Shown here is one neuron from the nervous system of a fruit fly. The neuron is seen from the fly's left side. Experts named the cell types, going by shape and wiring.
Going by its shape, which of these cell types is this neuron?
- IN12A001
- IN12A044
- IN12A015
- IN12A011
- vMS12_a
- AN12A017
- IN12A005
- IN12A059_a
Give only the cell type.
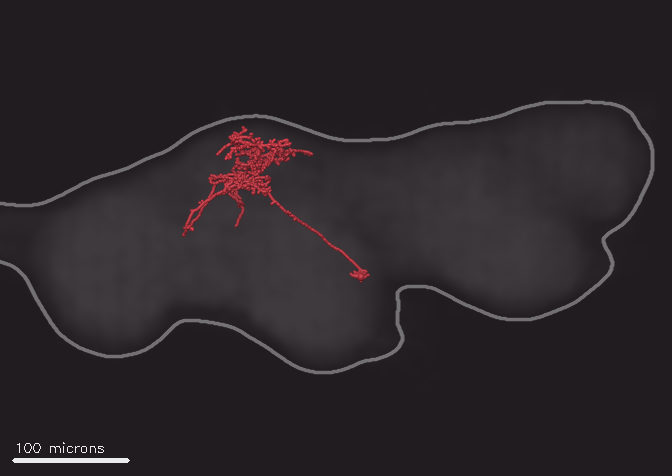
vMS12_a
